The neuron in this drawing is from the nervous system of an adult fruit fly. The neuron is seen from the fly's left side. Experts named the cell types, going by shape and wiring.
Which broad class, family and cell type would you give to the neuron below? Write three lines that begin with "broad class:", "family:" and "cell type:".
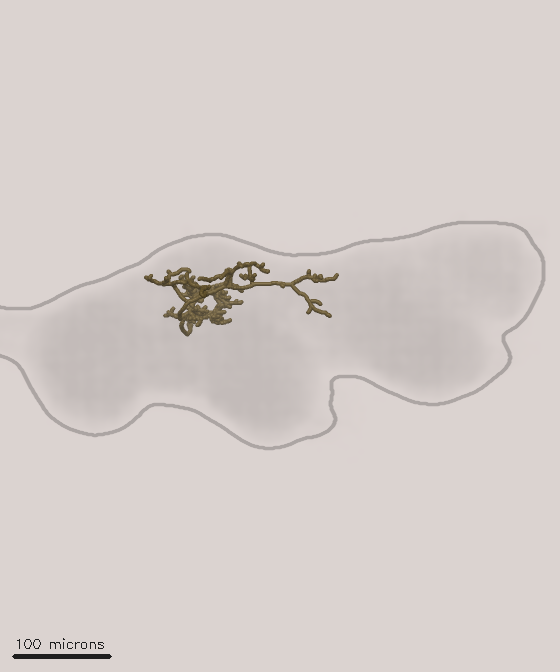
broad class: nerve-cord intrinsic neuron
family: hemilineage 18B
cell type: IN18B039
